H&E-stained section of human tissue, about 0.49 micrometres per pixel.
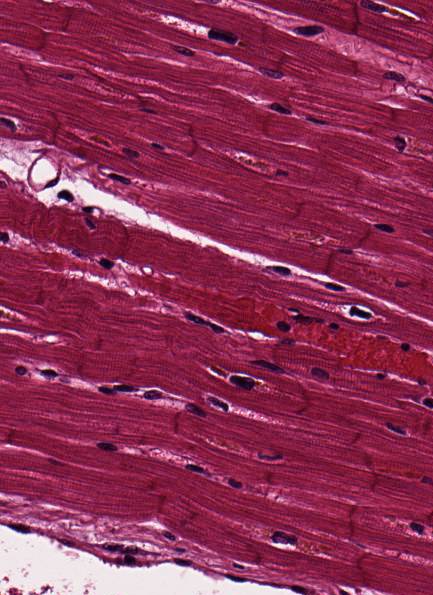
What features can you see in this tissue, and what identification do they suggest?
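Long muscle fibres run parallel to one another across the whole field, sloping from upper left to lower right. The fibres are eosinophilic and show fine, closely spaced cross-striations. Each has a single oval nucleus placed centrally, and small yellow-brown granules sit at the poles of some of these nuclei. This is the left ventricle of the heart.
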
